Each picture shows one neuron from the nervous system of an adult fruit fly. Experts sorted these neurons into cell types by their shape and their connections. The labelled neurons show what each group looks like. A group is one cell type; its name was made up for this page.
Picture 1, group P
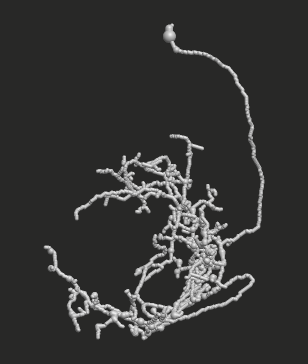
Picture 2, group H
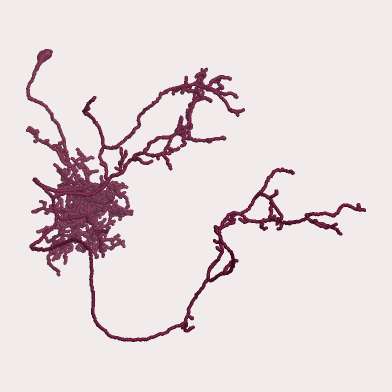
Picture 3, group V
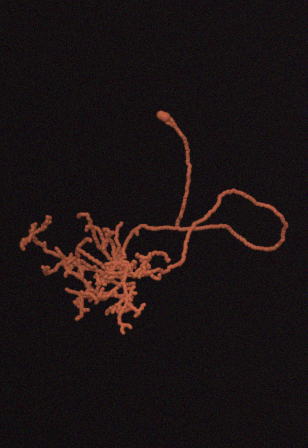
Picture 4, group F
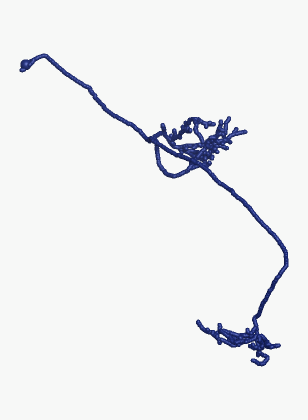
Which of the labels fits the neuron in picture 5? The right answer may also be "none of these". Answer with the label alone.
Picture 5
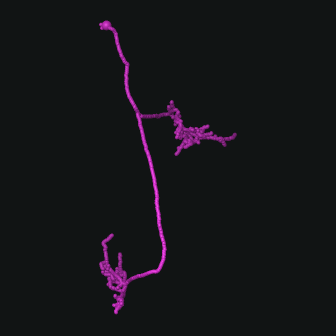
group F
